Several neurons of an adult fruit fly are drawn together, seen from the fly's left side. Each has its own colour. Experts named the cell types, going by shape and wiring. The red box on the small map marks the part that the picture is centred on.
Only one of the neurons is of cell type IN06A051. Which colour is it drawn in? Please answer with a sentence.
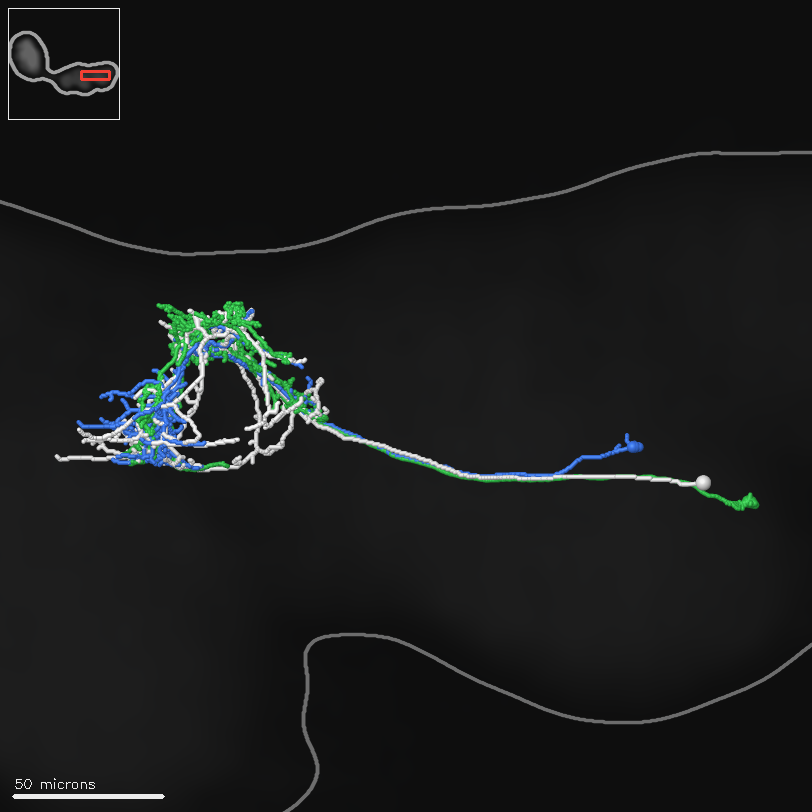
The colour is white.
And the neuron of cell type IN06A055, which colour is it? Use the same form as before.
The colour is blue.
